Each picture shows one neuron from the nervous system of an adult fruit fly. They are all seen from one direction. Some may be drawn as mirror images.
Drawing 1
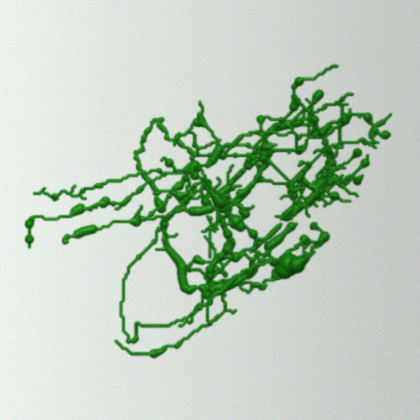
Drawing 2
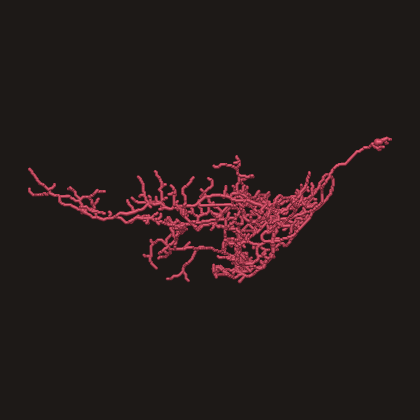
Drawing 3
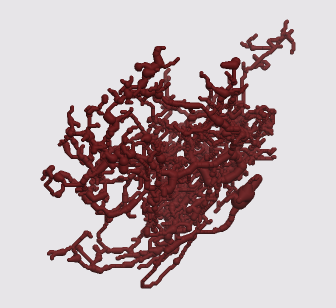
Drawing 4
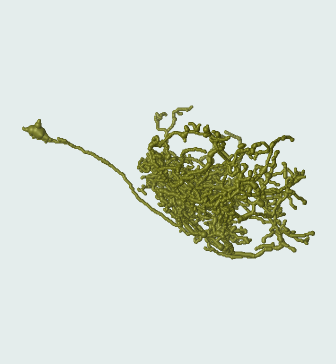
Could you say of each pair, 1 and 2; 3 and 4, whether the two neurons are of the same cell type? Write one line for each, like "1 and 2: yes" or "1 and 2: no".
1 and 2: no
3 and 4: yes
